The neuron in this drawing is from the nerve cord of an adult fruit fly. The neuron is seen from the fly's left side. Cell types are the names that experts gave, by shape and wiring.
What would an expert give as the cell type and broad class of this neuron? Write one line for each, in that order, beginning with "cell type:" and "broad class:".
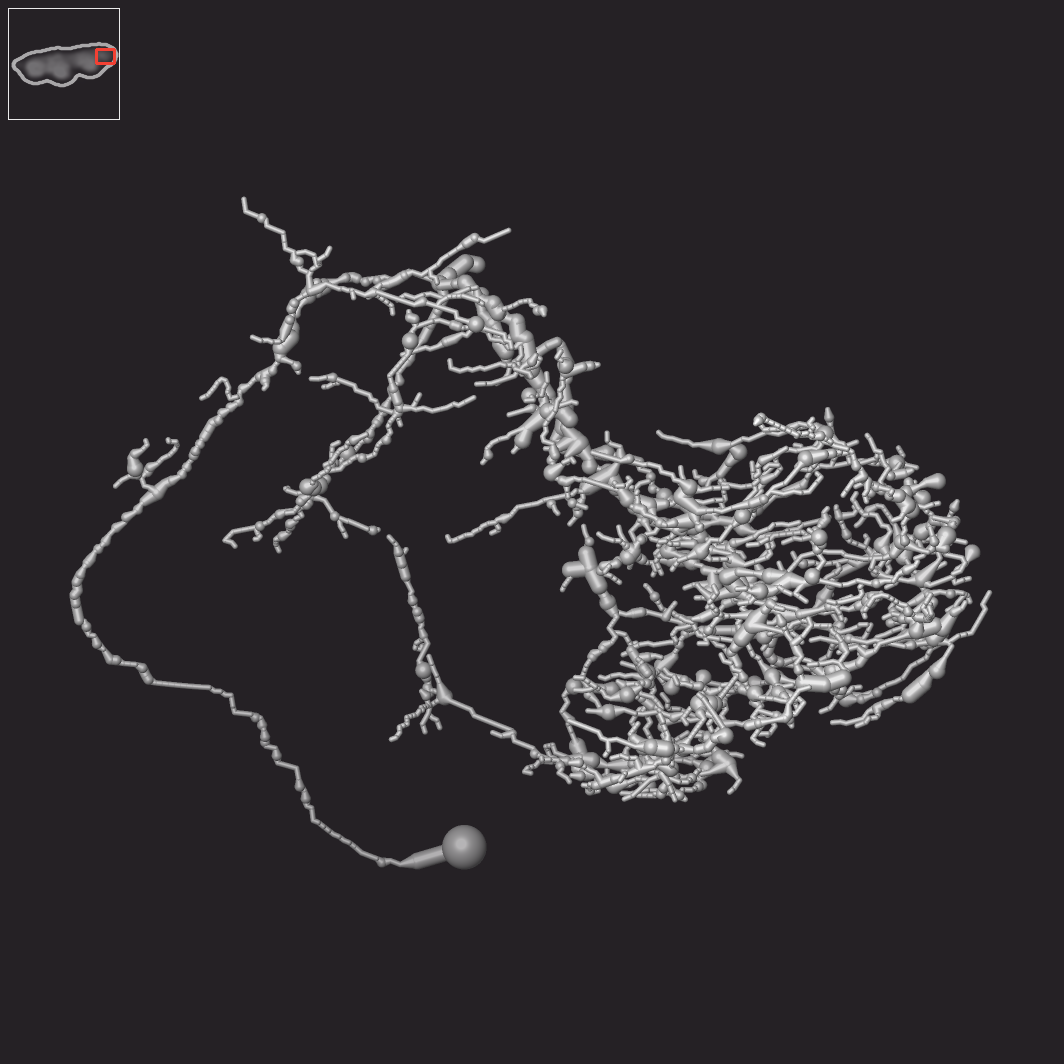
cell type: INXXX319
broad class: nerve-cord intrinsic neuron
